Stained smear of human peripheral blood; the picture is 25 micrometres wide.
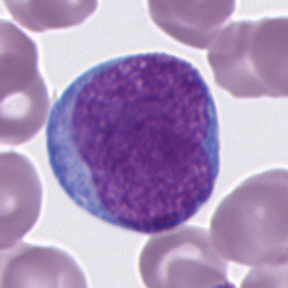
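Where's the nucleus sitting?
Toward the right, filling most of the cell, at about 15 by 13 micrometres.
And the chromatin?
Finely granular with no coarse dark clumps, stained reddish-purple.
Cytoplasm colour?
Blue.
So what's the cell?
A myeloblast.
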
